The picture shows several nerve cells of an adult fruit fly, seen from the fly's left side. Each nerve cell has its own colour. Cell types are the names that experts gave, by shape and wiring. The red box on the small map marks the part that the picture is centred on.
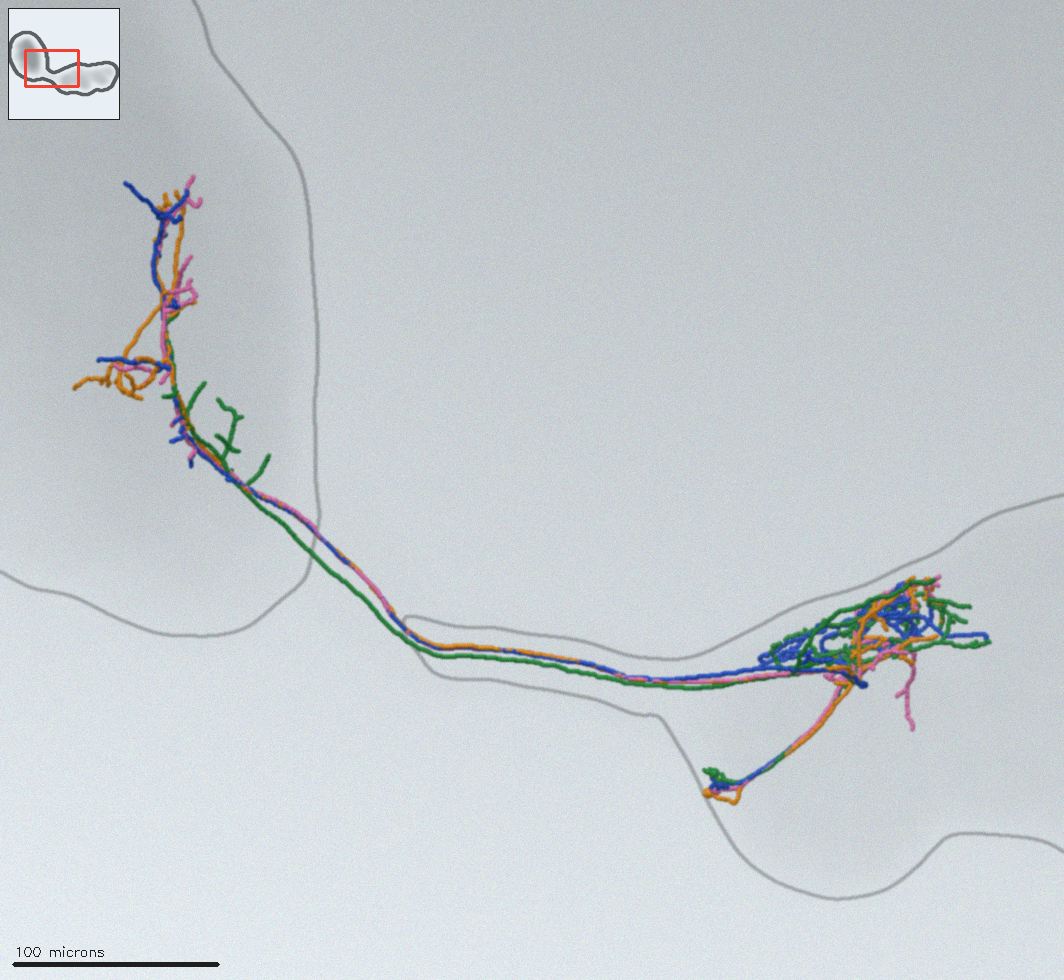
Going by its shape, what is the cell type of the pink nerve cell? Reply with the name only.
AN07B101_b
